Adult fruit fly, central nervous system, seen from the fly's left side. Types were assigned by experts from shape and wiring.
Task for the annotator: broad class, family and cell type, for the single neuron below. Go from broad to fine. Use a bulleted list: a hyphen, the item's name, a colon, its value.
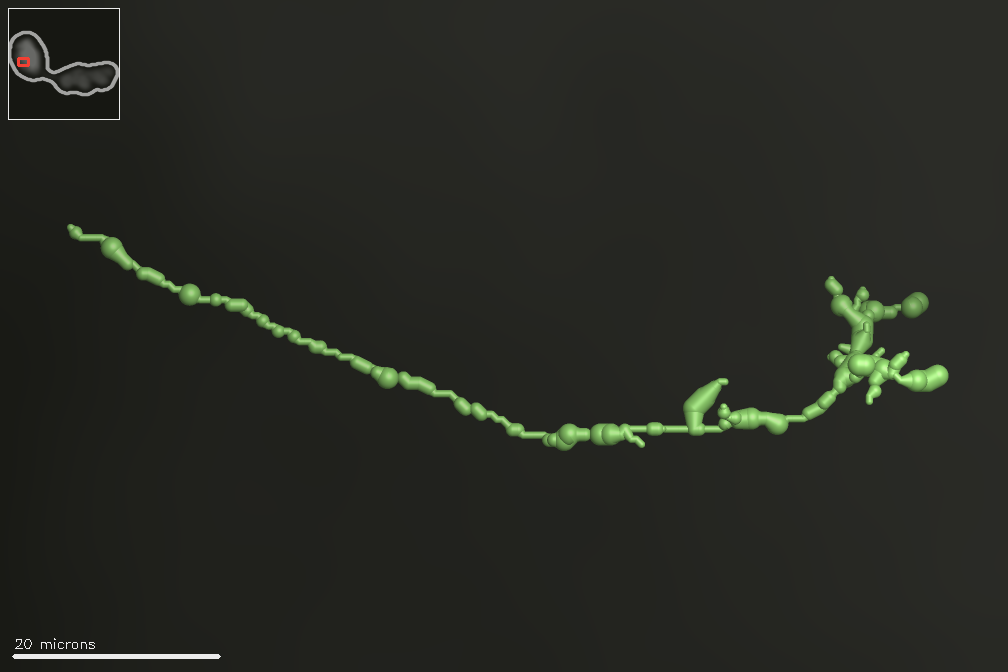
- broad class: sensory neuron entering the brain
- family: class mechanosensory
- cell type: JO-EV1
